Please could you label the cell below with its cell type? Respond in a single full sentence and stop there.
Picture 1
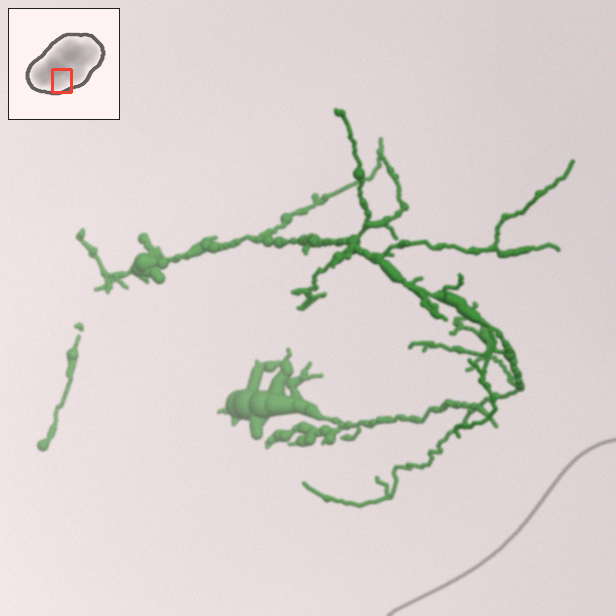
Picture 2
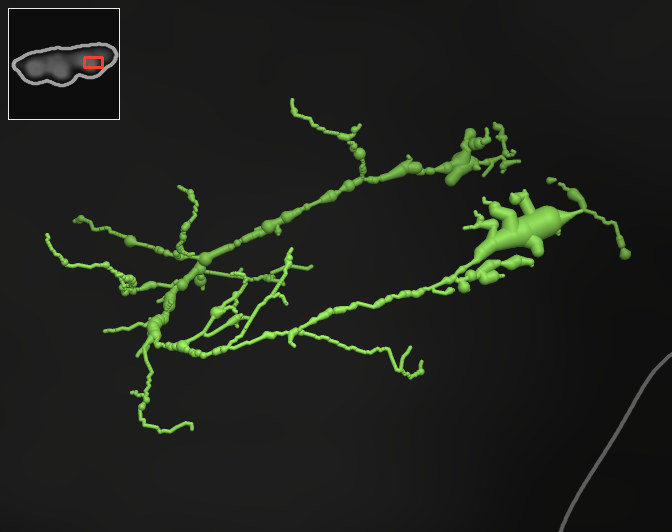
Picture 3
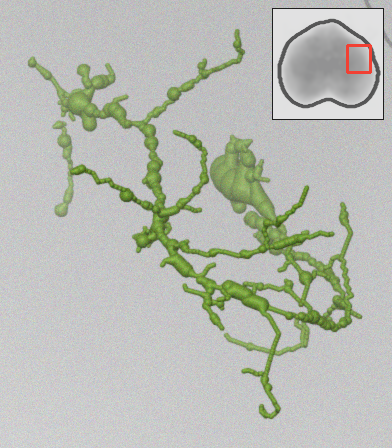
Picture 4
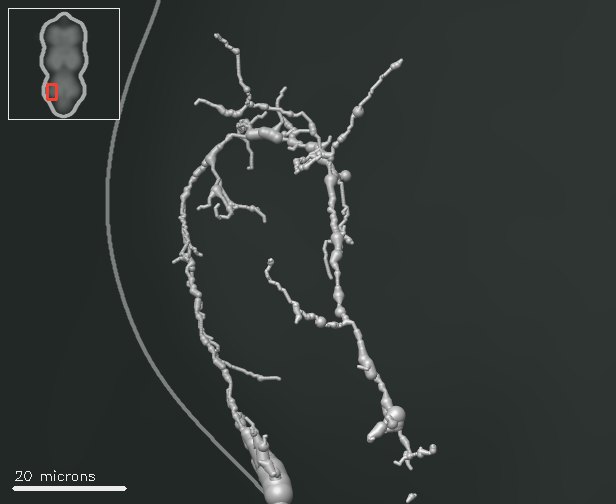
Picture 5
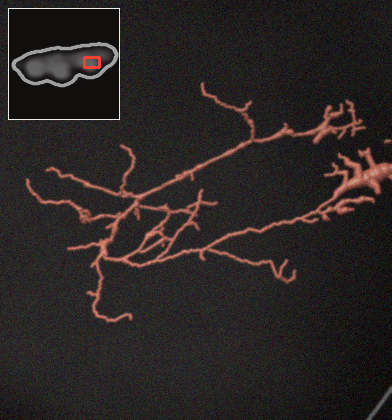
This neuron represents the cell type Acc. tr flexor MN.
